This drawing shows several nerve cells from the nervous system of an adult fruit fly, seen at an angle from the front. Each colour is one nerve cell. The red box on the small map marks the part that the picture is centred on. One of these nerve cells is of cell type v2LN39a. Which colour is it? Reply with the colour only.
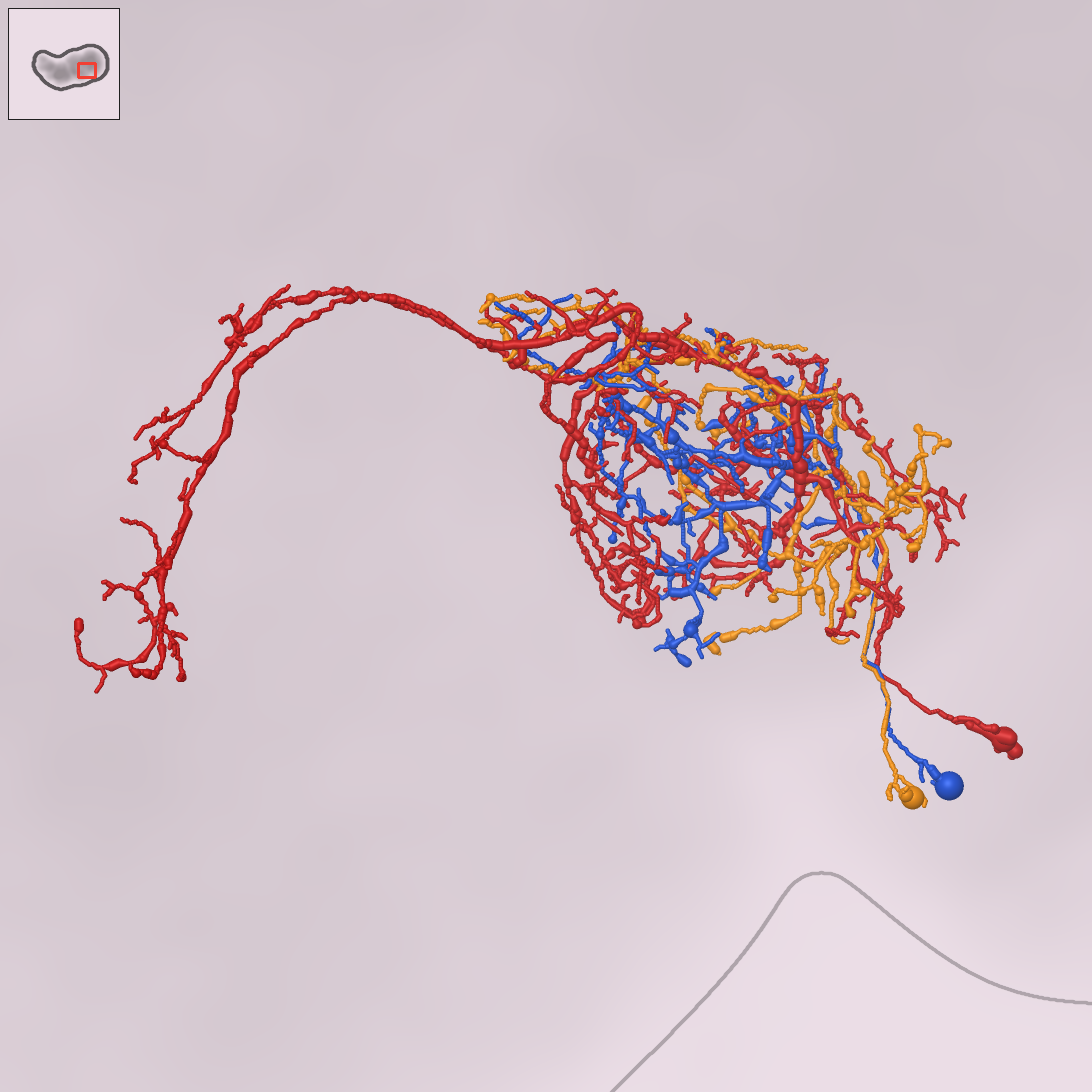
orange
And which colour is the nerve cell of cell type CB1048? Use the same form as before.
blue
